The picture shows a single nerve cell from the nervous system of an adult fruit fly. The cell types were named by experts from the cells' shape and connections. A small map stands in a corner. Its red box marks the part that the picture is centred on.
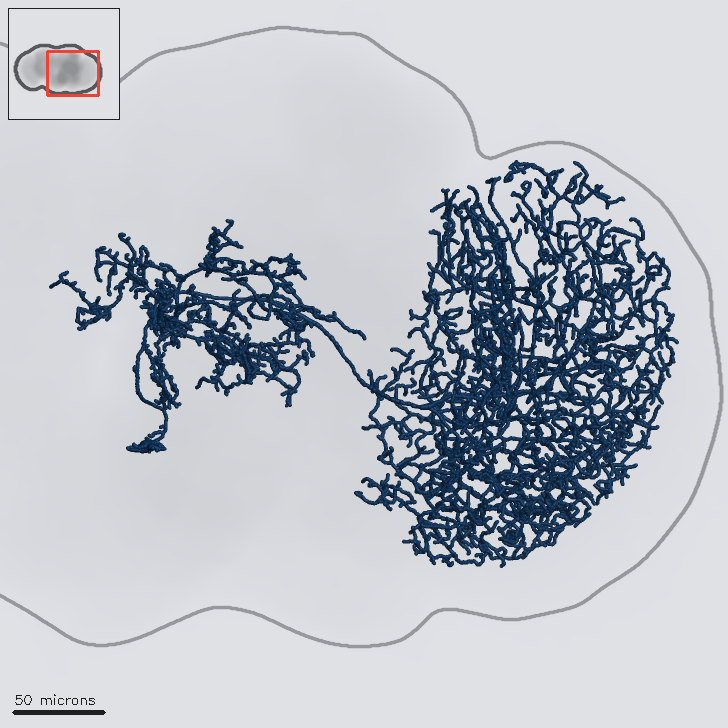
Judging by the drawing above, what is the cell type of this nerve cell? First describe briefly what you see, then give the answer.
By the scale bar it is about 350 microns wide in this view. More than a hundred branch ends can be seen. Its broad class is visual centrifugal neuron. The cell type is OA-AL2i2.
